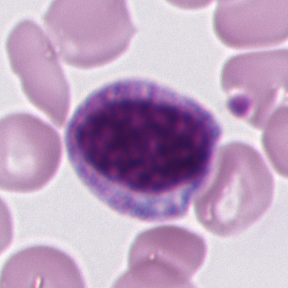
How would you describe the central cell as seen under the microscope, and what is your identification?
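Let me start with the cytoplasm: its rim is widest along the lower edge of the cell, and it stains bluish violet. I can't find any clear vacuoles in it. Nor does the surface carry hair-like or bleb-like projections. This one is a metamyelocyte.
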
